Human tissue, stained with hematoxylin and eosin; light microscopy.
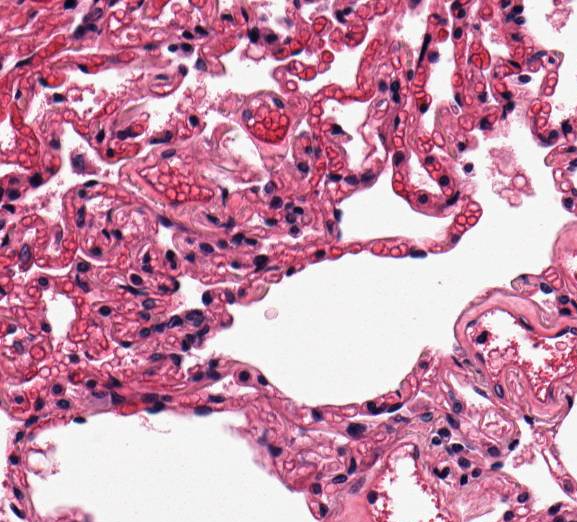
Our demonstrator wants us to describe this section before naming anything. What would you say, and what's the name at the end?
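What I see is a meshwork of thin septa around empty spaces, the septa getting more crowded and thicker toward the upper left. Lining them are flattened cells with elongated dark nuclei, not cuboidal or columnar ones. In the thicker septum at lower right there's wavy pink fibrous connective tissue. I can't find any glands or gland-like units. So, lung.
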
